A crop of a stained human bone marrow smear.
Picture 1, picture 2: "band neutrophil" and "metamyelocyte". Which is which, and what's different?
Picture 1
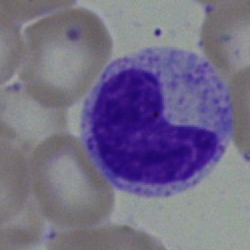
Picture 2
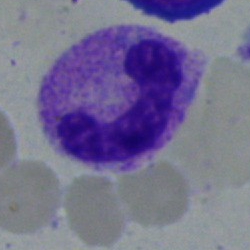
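Picture 1 shows a metamyelocyte, and picture 2 shows a band neutrophil. Begin with the nucleus in picture 1: it is indented on its upper right side, which gives it a kidney shape. In picture 2, the nucleus is a curved band bent like a horseshoe, and the hollow of the curve faces the upper left of the cell.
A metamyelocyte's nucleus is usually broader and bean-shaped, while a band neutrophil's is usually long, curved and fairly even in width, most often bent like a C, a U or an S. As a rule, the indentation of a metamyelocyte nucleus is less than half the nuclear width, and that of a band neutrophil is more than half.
Now look at the metamyelocyte's cytoplasm, which is pale greyish blue and widest at the upper right, where it fills the notch of the nucleus inside a round, smooth outline. In the band neutrophil, the chromatin is dark purple and coarsely clumped, and no nucleoli are visible.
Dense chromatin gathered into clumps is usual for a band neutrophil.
Neither cell has vacuoles in its cytoplasm. Pale red cells lie around the metamyelocyte without covering its nucleus, and they lie against the lower edge of the band neutrophil.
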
